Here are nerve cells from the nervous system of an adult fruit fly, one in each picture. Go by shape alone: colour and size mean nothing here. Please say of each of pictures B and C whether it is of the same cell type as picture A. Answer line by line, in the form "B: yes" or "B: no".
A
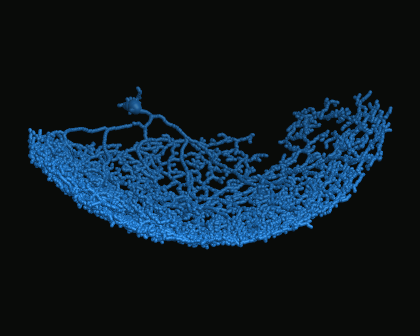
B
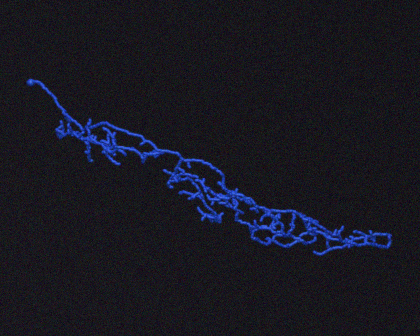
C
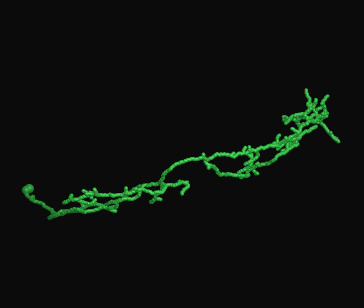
B: no
C: no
